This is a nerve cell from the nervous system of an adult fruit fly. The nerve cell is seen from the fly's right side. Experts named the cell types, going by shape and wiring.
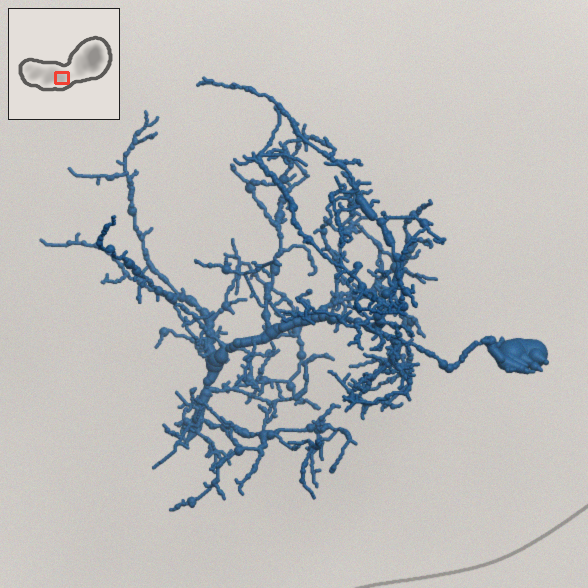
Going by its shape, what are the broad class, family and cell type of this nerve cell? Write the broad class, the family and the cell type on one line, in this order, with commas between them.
motor neuron of the nerve cord, hemilineage 15B, Ta levator MN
